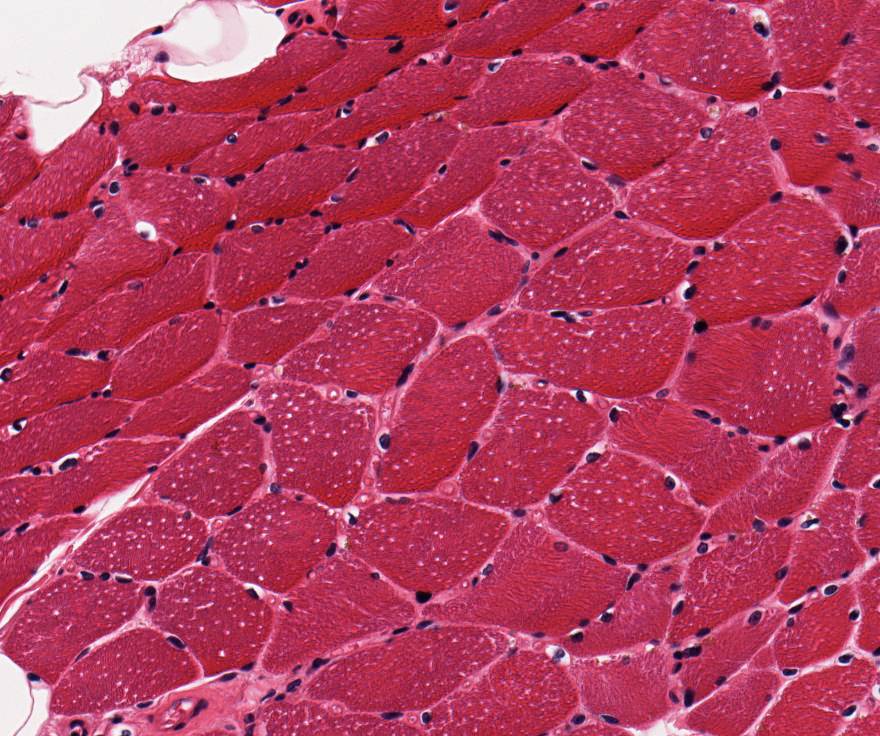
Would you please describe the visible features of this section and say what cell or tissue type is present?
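In cross section the fibres are polygonal, with angular corners where neighbours meet. Their nuclei are small, dark and flattened, lying at the fibre edges. Thin pale pink strands of endomysium are all that separate individual fibres. Toward the upper left, oblique cuts make the fibres look elongated rather than polygonal. The tissue is skeletal muscle.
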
